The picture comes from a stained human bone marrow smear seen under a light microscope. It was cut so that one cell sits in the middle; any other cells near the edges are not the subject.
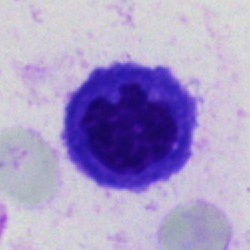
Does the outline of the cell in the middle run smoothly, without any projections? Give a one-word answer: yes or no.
No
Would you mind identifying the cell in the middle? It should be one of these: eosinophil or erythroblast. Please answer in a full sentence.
The middle of this crop is occupied by an erythroblast.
